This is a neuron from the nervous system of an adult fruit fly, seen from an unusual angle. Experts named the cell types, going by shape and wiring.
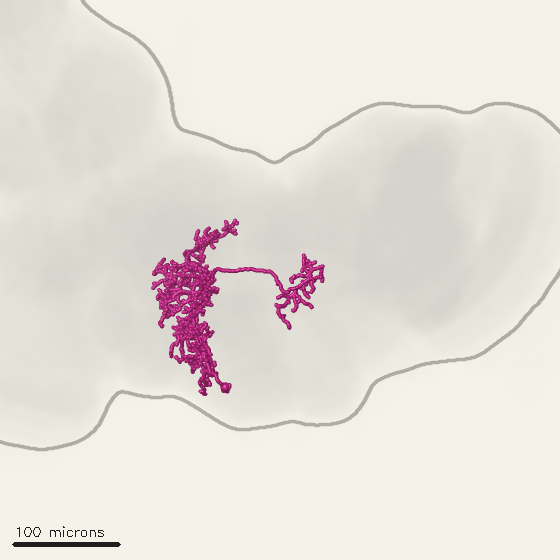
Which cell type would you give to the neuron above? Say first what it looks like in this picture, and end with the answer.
By the scale bar it is about 170 microns tall in this view. As drawn here it is about as wide as it is tall. This is a central-brain intrinsic neuron. Its cell type is CB0671.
